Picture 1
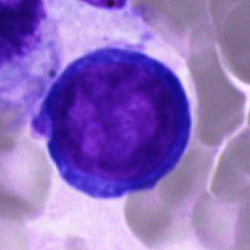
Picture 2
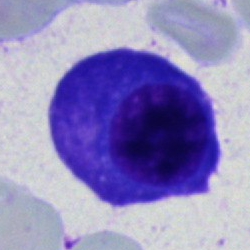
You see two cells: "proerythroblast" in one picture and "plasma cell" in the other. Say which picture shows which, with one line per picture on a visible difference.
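The cell in picture 1 is a proerythroblast. The cytoplasm forms a thin deep blue rim around the nucleus.
The cell in picture 2 is a plasma cell. The cytoplasm is abundant and stains deep blue.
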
